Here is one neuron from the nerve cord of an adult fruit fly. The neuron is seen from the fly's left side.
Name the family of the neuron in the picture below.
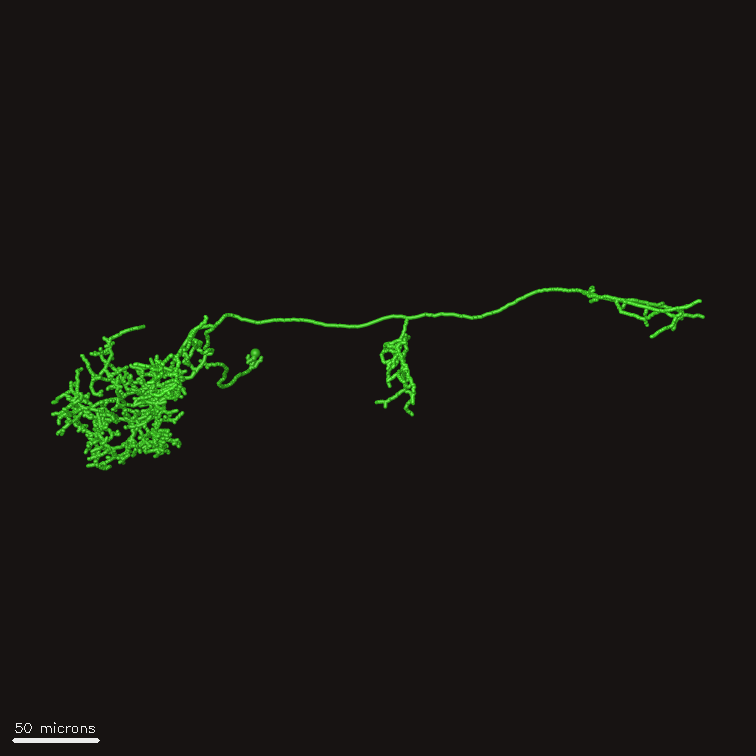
hemilineage 03B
